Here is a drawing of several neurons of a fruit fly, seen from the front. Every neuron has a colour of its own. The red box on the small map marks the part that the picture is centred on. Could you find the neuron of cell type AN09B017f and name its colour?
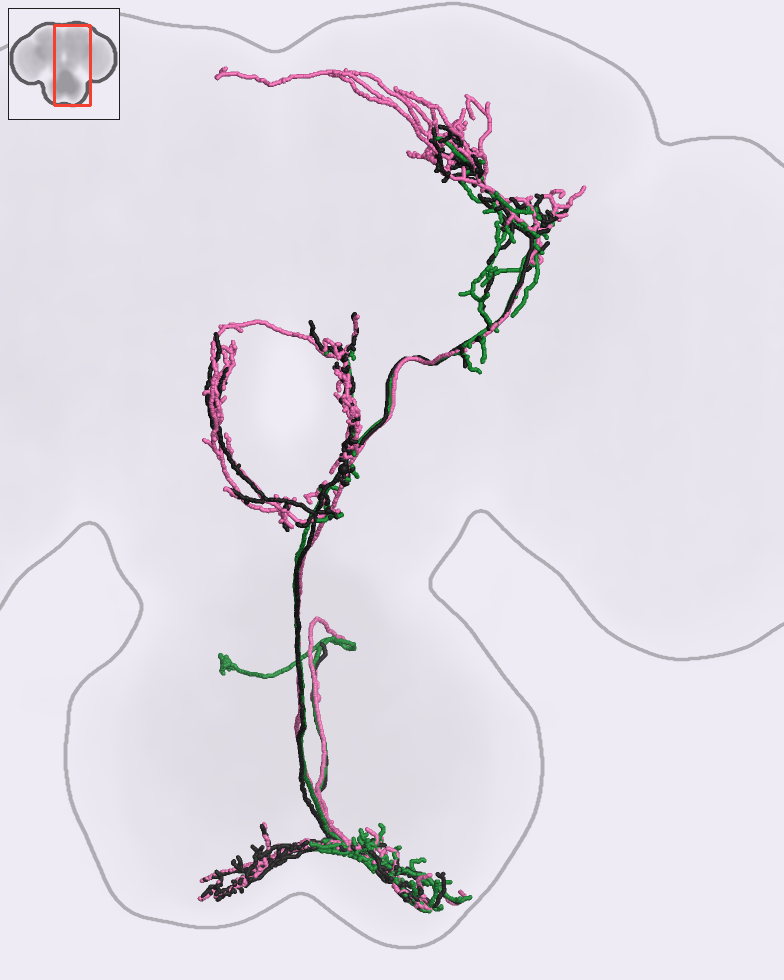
pink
